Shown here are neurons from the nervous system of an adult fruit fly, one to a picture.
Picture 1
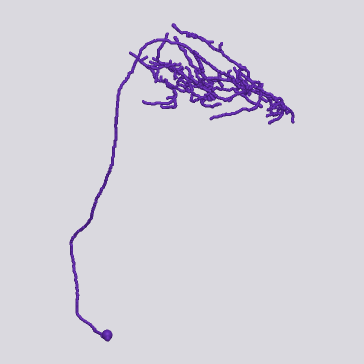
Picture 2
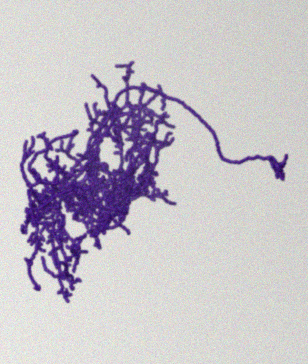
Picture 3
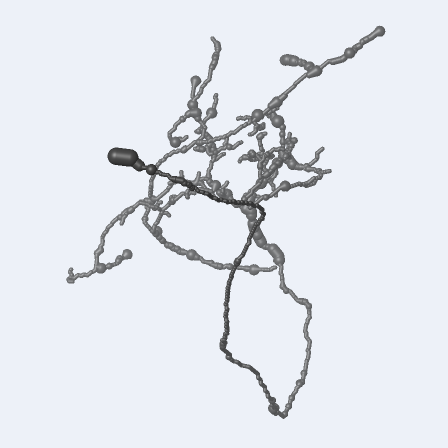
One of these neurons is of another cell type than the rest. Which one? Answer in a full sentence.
The neuron in picture 2 is of another cell type than the rest.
